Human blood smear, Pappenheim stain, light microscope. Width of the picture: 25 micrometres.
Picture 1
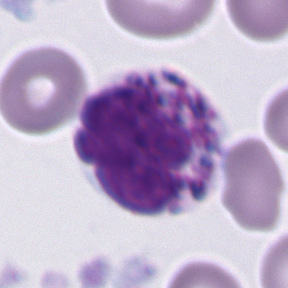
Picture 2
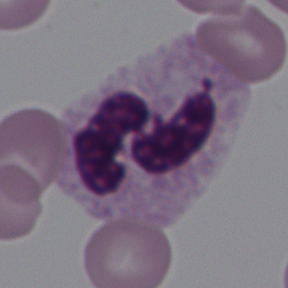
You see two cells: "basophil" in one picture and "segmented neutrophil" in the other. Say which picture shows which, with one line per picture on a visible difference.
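Picture 1 shows a basophil: The nucleus fills most of the cell and lies toward its left side.
Picture 2 shows a segmented neutrophil: The cytoplasm is plentiful and pale pinkish-lilac.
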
